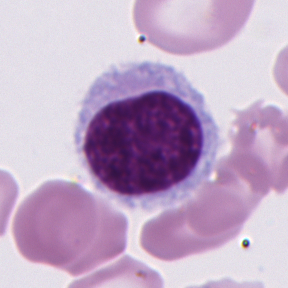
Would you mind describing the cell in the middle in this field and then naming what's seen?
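Start with the edge: the outline is round, but finely ragged and fuzzy. Now look at the nucleus, which is round to oval with a shallow notch at its top. Around it the cytoplasm forms a rim, wider above the nucleus than below, and you will find no distinct granules in it. This is a hairy cell.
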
